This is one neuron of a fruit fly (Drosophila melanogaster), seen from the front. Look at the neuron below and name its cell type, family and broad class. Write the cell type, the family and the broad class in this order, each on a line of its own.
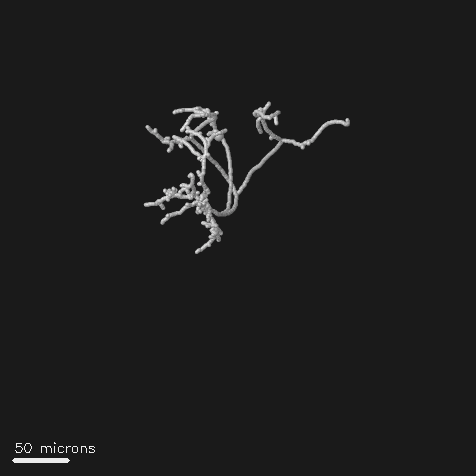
CB3250
hemilineage DM1_antero_dorsal
central-brain intrinsic neuron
